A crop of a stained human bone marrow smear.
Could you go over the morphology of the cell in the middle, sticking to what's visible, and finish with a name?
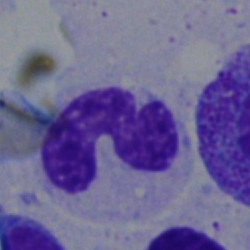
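A thick band bent into a horseshoe forms the nucleus, its deep notch opening toward the cell's bottom. The band stays broad, not pinched into strand-joined lobes. Chromatin is dark purple and coarsely clumped. Cytoplasm is pale lilac-grey and plentiful. It is a band neutrophil.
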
